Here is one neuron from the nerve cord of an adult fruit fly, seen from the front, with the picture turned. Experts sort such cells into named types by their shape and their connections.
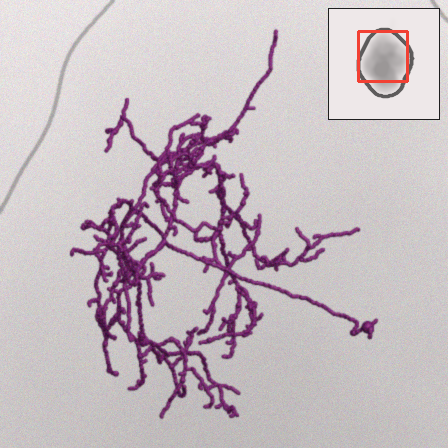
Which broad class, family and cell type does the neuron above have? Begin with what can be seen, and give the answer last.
Dozens of branch ends can be seen. In this view it is taller than it is wide. This is a nerve-cord intrinsic neuron. Its family is hemilineage 00A. The cell type is IN00A053.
